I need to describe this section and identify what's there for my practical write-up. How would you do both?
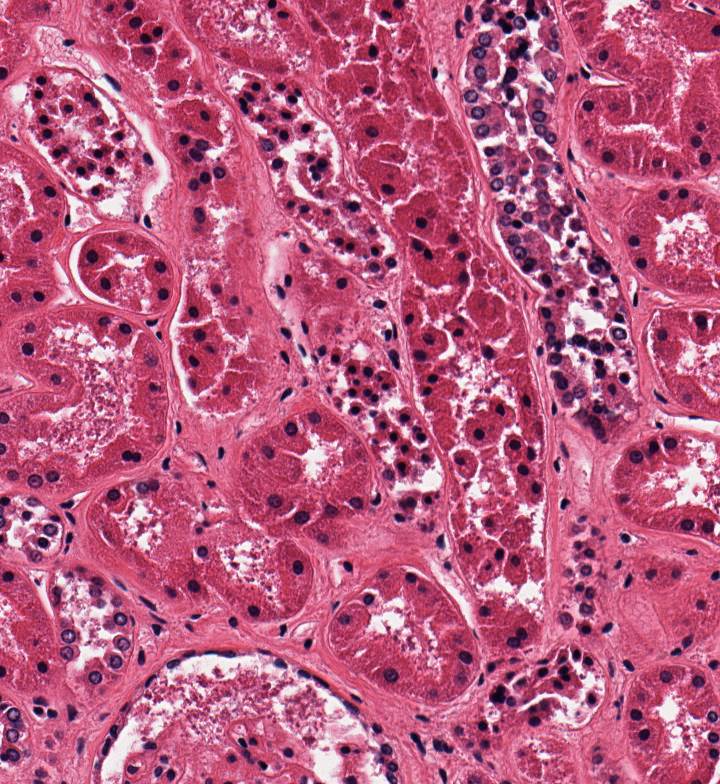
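Looking at the tubules, most are lined by a single layer of cells with abundant, deeply eosinophilic, granular cytoplasm. Each lining cell shows just one round, dark nucleus. Narrow bands of pink fibrous stroma with scattered flat, spindle-shaped nuclei separate the tubules. This is renal cortex.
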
